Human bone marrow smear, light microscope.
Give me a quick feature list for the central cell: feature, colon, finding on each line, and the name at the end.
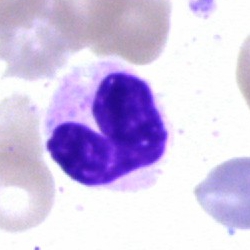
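Lobes: two, broad, bent, joined by a wide part rather than a thin strand
Chromatin: dense, dark purple, only a few small paler spots
Cytoplasm: pale pinkish-lilac, widest at the upper left of the nucleus
Granules: fine, small, lilac-pink
Cell: band neutrophil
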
